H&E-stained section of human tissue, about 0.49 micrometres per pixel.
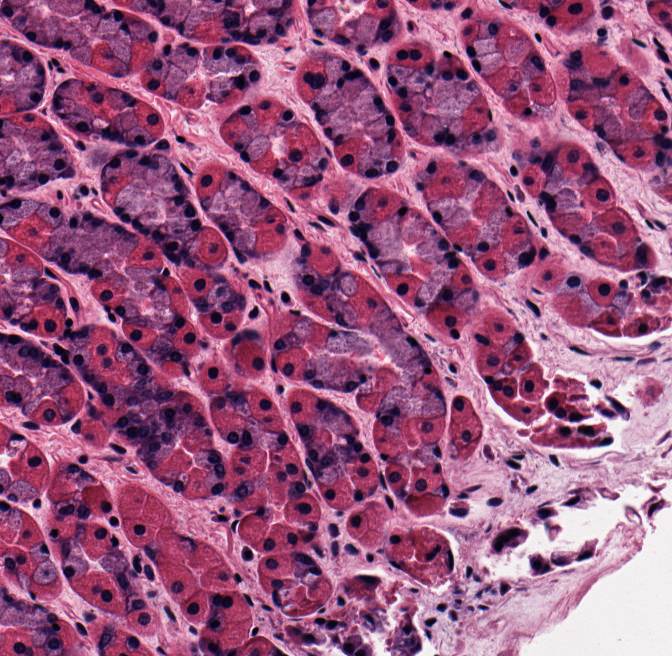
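Stomach: glands first, closely packed and cut across or obliquely, filling nearly the whole field except the lower right corner. Within the gland walls, scattered parietal cells with bright pink cytoplasm and a single round, dark, central nucleus. Lumens narrow, mostly hard to see. Between glands, only thin strands of pink stroma with small elongated nuclei.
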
